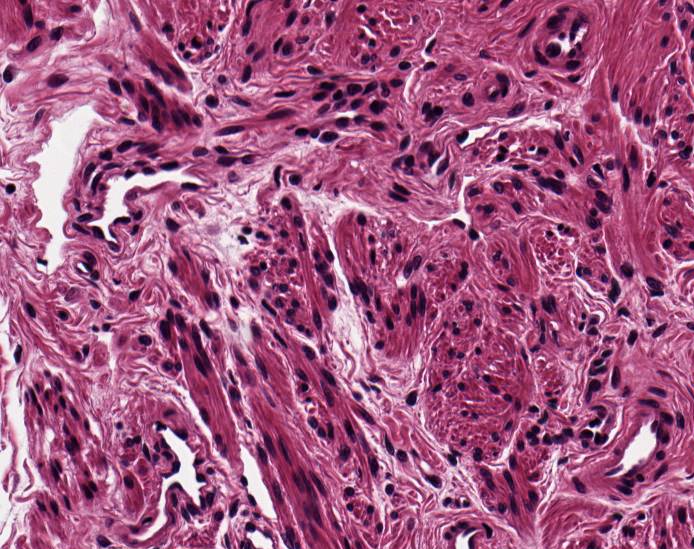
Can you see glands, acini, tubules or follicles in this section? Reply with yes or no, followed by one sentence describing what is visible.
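No. No epithelium or glands are present anywhere in the field.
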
